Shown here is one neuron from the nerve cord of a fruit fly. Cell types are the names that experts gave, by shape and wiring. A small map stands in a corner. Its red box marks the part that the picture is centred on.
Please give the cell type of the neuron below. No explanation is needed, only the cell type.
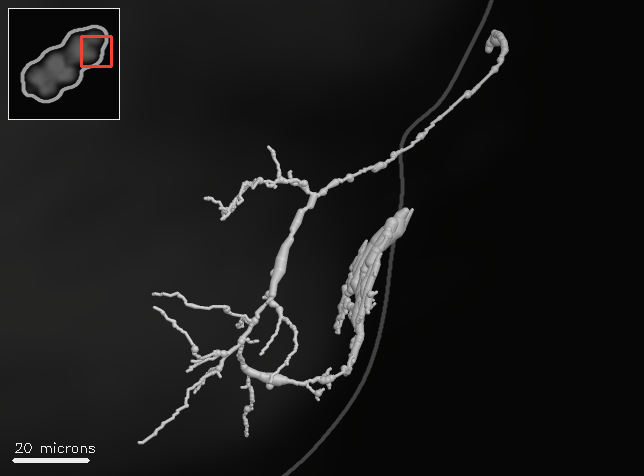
Acc. tr flexor MN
